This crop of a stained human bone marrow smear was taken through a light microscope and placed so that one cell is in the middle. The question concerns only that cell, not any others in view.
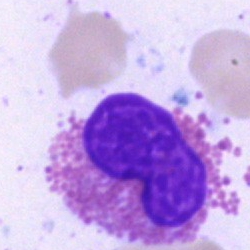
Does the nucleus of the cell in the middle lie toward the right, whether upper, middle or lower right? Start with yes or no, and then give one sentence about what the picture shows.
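Yes. Most of the granular cytoplasm lies to the left of and below the nucleus.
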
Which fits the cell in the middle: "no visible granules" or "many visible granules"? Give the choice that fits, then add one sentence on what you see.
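Many visible granules. The cytoplasm is packed with coarse pink-red granules.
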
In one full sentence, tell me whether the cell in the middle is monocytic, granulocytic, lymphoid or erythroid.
As for the cell in the middle, its lineage is granulocytic.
